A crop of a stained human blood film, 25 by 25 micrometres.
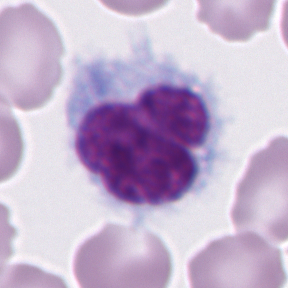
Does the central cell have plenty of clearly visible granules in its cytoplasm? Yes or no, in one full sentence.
No, no visible granules are present in the cytoplasm of the cell.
